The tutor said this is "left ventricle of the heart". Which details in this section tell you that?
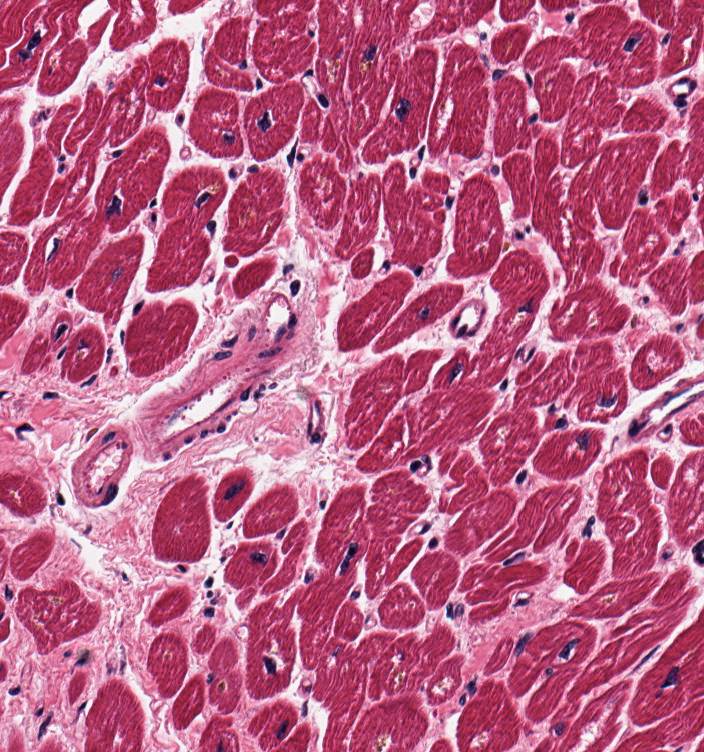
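Right, this is left ventricle of the heart. Most of the field is closely packed muscle fibres, cut in cross or oblique section.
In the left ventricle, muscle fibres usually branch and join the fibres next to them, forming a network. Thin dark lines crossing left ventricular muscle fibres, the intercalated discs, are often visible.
Here the fibres have deep red, strongly eosinophilic cytoplasm. Many of them show a pale zone around the nucleus holding fine golden-brown granules. In the thin spaces between fibres sit small dark nuclei of capillaries and interstitial cells.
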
